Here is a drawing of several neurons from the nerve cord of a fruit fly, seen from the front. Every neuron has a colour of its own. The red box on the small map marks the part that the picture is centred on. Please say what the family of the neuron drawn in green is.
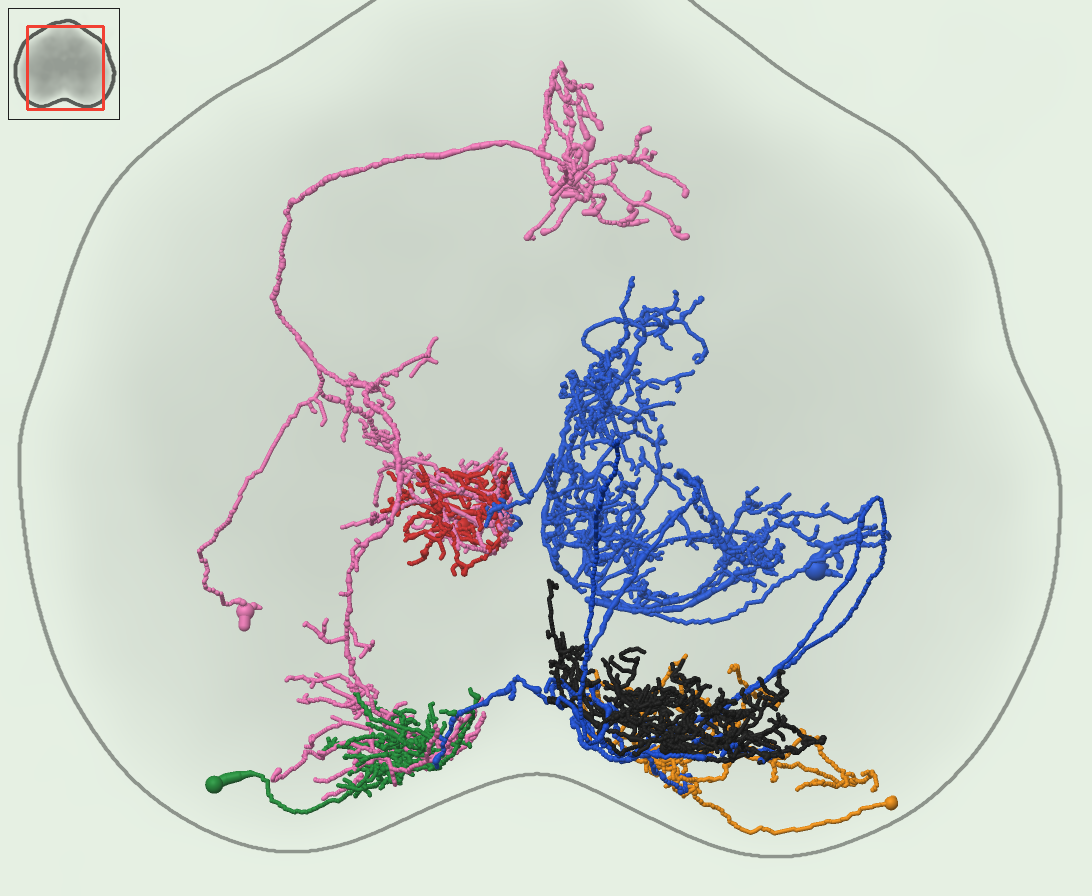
hemilineage 01B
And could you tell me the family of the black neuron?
hemilineage 01B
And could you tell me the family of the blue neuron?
hemilineage 01B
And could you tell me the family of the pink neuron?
hemilineage 14B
